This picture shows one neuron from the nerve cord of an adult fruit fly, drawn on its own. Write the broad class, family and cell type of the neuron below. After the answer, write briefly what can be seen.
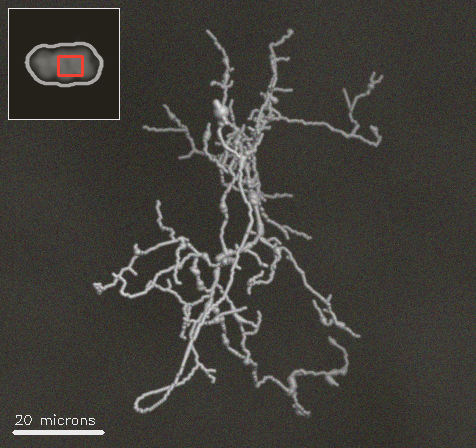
It is a nerve-cord intrinsic neuron. The family is hemilineage 11B. The cell type is IN11B023. By the scale bar it is about 90 microns tall in this view. Dozens of branch ends can be seen.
